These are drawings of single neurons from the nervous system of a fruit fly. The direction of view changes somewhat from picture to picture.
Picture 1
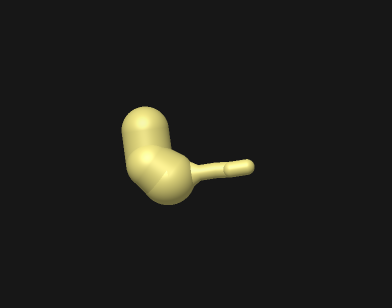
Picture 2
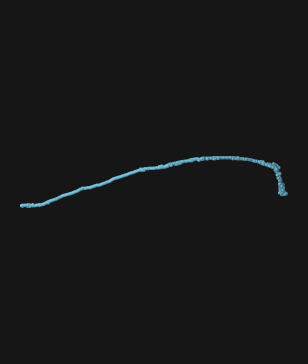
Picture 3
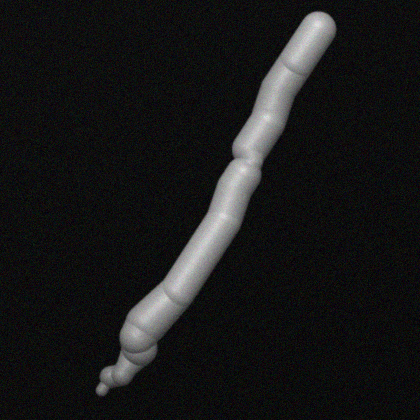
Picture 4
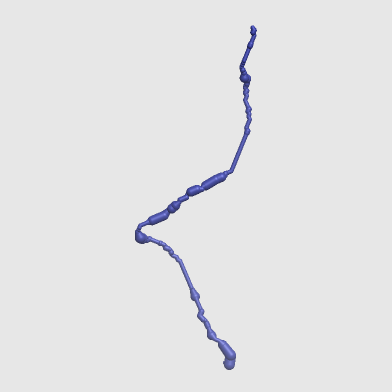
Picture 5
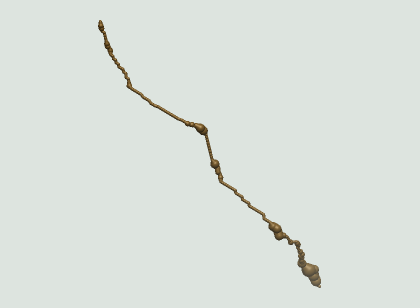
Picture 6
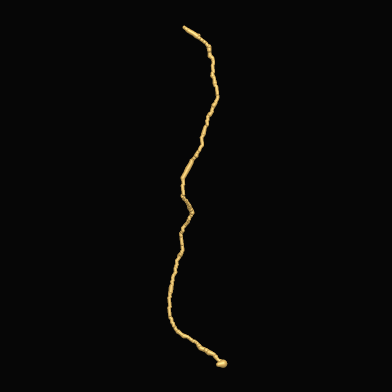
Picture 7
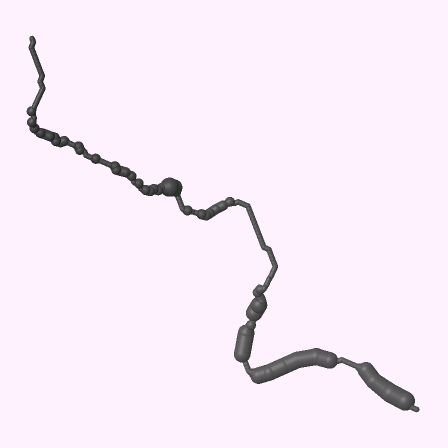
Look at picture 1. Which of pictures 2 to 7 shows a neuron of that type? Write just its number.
3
